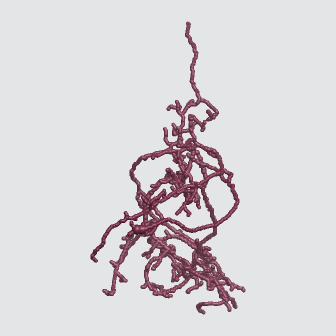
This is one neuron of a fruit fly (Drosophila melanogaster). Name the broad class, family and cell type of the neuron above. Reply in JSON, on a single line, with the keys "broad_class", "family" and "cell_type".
{"broad_class": "central-brain intrinsic neuron", "family": "hemilineage CREa2_ventral", "cell_type": "LAL023"}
